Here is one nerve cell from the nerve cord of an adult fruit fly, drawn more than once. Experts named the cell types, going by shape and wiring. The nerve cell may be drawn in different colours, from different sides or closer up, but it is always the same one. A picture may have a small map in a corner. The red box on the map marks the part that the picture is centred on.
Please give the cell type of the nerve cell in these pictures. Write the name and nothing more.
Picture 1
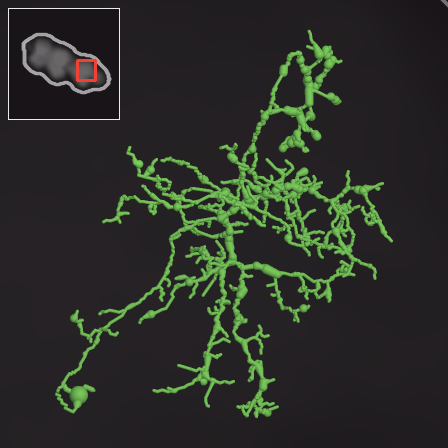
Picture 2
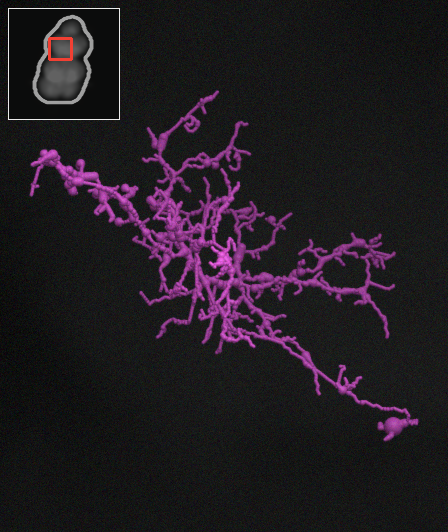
IN13B056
